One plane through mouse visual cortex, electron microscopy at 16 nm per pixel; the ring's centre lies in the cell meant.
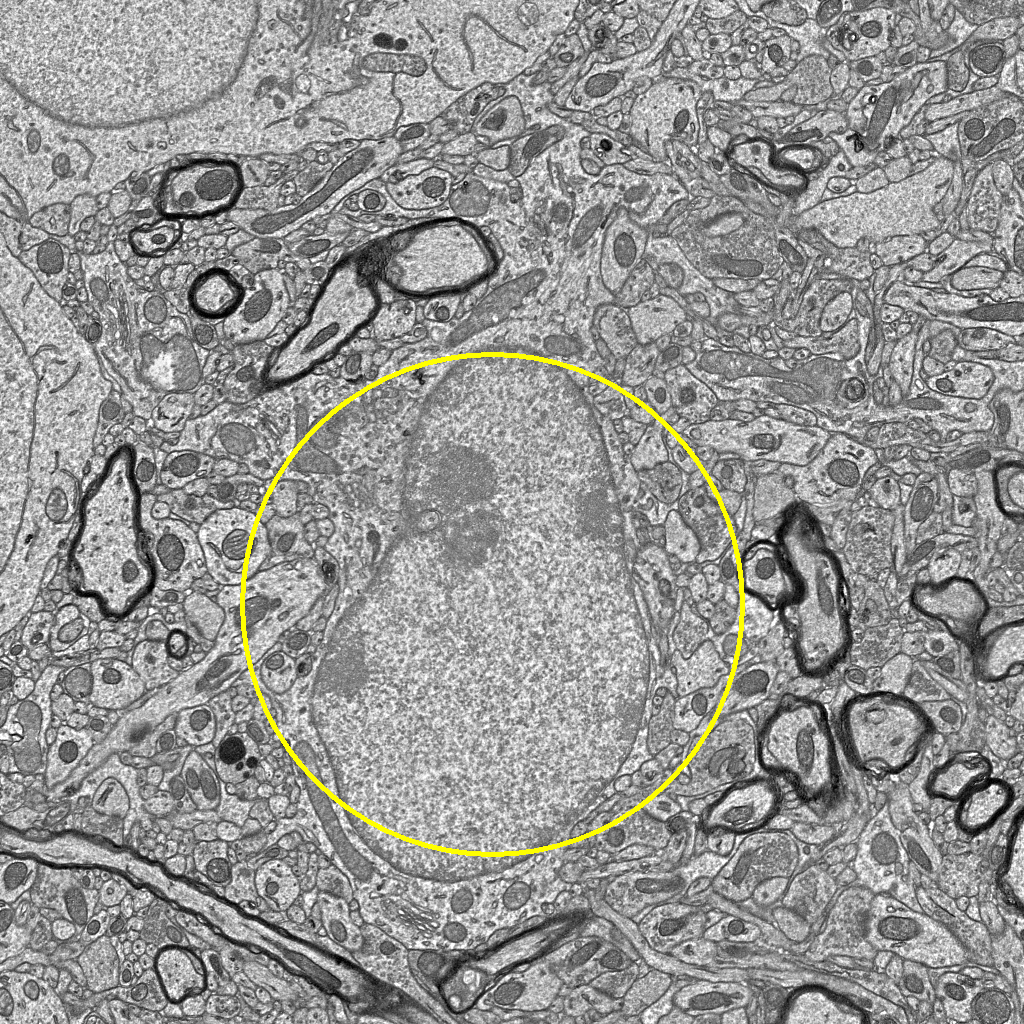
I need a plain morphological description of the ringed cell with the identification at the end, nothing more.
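Nucleus oval, taller than wide; whole outline within picture. Upper part narrower than lower. Darker chromatin patches against envelope, left and right sides. Astrocyte.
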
